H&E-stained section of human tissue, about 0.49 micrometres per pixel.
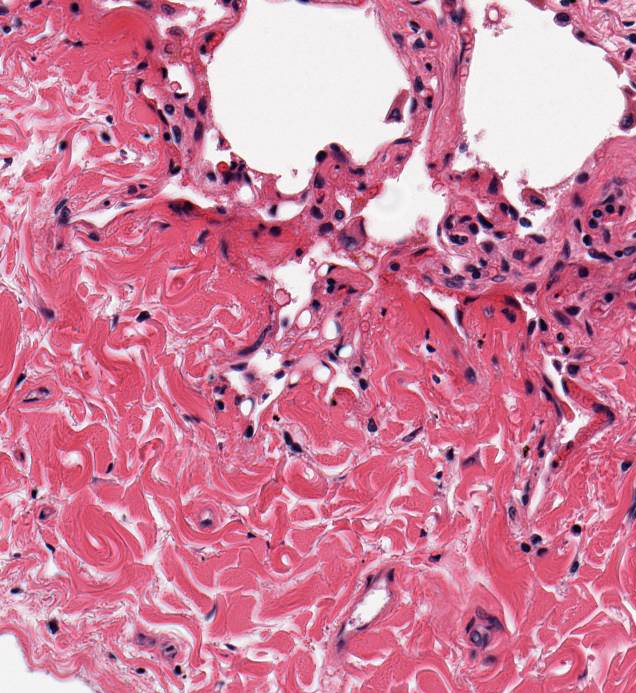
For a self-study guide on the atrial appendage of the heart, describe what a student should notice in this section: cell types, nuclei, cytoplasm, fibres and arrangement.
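Dense, wavy, interlacing pink collagen bundles fill most of the field, especially the lower and left parts. Sparse, small, dark, mostly spindle-shaped nuclei lie between the bundles. Large spaces at the top have thin walls lined by flattened cells with elongated dark nuclei. Beneath them, in the upper middle and upper right, the tissue is more cellular than the collagen below, with crowded oval and spindle nuclei.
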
